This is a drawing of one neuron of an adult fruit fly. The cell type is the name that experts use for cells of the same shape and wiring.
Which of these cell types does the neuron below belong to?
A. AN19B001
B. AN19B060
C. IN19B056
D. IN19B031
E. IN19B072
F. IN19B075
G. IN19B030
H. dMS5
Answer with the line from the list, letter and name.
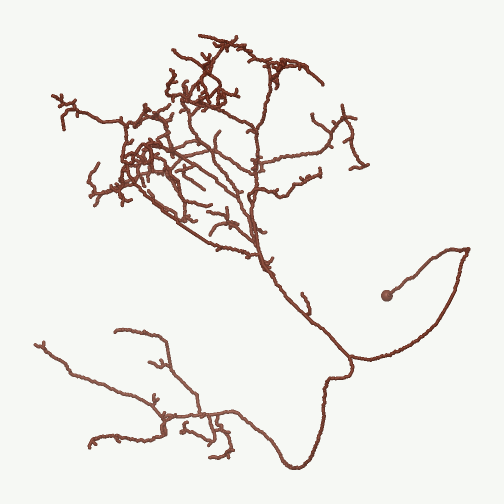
C. IN19B056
